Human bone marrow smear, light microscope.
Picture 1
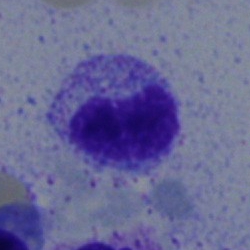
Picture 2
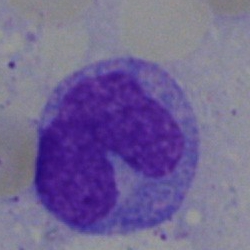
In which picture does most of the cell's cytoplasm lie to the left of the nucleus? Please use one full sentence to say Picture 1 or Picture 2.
Picture 1 holds the cell with most cytoplasm to the left of its nucleus.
